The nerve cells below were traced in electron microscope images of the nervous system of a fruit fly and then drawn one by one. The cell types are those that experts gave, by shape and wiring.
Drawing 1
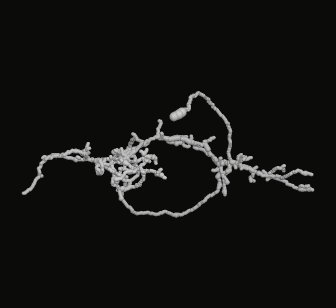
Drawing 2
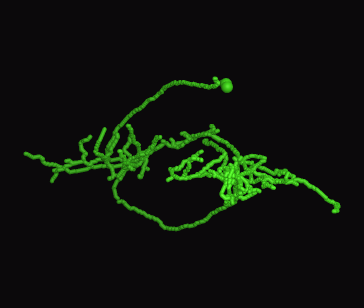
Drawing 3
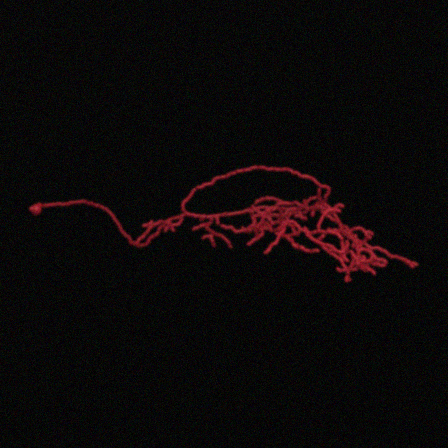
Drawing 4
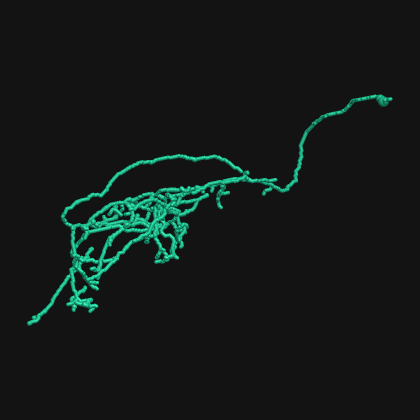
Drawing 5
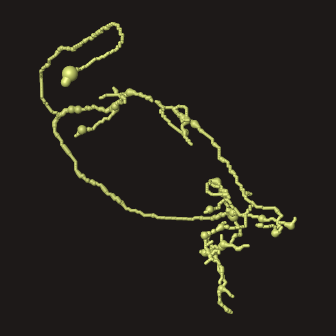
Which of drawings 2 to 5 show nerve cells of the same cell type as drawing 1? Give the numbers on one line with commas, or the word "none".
2, 5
